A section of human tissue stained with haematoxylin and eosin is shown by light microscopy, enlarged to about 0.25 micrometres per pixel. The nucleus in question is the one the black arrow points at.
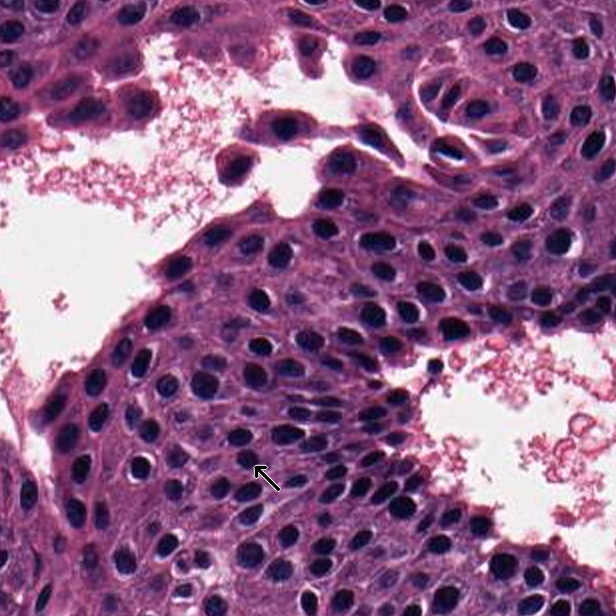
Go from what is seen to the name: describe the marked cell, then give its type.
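The nucleus is oval and evenly dark, with a smooth outline. The nucleus is about the same size as the nuclei of the neighbouring cells. The cytoplasm around the nucleus is pink-purple and has ill-defined cell borders with the neighbouring cells. The marked nucleus belongs to a squamous epithelial cell.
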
